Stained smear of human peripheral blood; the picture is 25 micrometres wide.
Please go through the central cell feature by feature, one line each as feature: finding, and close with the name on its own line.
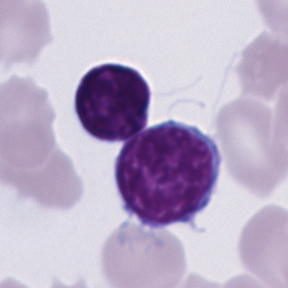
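Outline: roughly round, ragged along the right and lower borders.
Projections: fine, thread-like and pale blue, extending from the lower edge.
Nucleus: occupies most of the cell.
Granules: none visible in the cytoplasm.
Name: myeloblast.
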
